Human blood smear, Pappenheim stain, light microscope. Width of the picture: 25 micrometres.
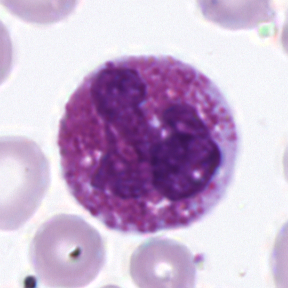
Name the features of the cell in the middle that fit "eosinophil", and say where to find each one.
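This cell is an eosinophil. Its nucleus is divided into two lobes, lying side by side, one on the left and one on the right.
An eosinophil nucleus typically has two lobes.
The two-lobed nucleus here therefore goes with the name.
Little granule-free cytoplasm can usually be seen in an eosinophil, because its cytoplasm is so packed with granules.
In this cell the cytoplasm is packed with coarse granules, which fits.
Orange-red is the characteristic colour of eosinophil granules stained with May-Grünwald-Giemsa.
The granules here are red-pink, round and fairly even in size. The cell is about 16 micrometres across.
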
